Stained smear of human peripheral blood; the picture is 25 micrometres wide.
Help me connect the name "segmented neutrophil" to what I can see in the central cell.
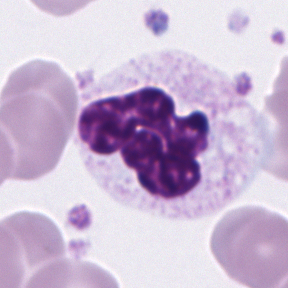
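In this segmented neutrophil, the outline is roughly round and smooth, and the nucleus lies toward the left side of the cell. The chromatin stains dark purple.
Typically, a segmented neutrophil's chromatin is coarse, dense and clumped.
Fine pinkish-violet granules are scattered through the cytoplasm.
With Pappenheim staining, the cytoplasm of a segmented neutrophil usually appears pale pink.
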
